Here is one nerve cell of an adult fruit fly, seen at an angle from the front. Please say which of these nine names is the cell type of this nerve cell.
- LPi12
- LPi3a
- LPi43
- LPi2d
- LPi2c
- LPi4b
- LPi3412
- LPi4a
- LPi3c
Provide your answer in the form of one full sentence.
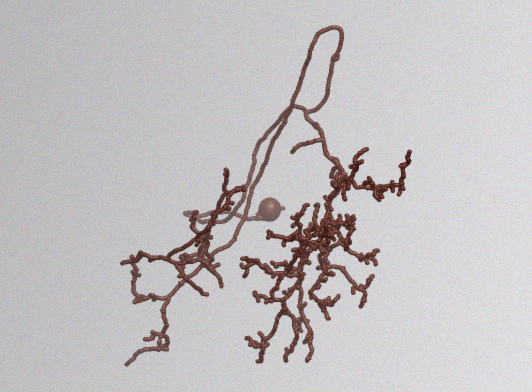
This nerve cell falls under the cell type LPi2d.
